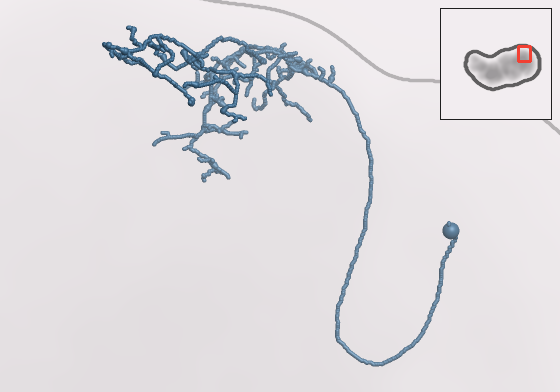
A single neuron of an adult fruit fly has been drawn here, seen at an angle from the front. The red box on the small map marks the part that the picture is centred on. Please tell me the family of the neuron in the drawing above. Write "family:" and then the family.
family: hemilineage VPNl&d1_dorsal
